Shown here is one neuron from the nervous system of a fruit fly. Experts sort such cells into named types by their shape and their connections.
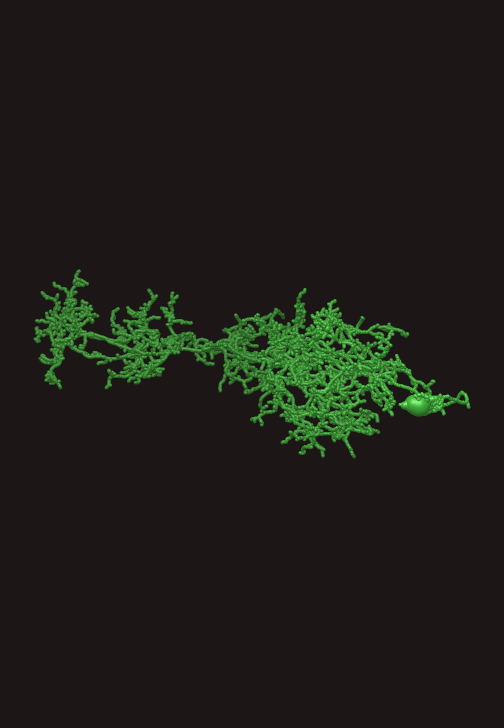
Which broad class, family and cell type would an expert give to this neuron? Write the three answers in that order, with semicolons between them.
optic-lobe intrinsic neuron; TmY; TmY15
